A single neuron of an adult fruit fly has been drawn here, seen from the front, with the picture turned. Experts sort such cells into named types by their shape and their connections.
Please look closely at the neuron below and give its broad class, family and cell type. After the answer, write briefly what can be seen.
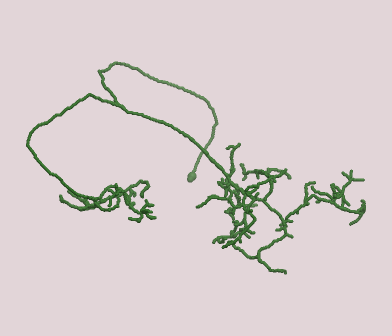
It is a central-brain intrinsic neuron. Its family is hemilineage DL1_dorsal. The cell type is LHPV5c1. The cell body is in the middle of the picture. Dozens of branch ends can be seen.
